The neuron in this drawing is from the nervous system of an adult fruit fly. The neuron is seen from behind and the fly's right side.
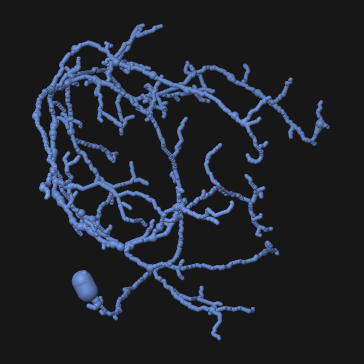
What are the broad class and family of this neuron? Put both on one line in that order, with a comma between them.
motor neuron of the nerve cord, hemilineage 24B.25B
